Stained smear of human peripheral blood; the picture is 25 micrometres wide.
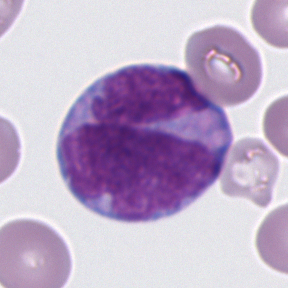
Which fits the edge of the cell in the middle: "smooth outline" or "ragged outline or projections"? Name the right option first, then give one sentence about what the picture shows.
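Smooth outline. The cell outline is round and smooth.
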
